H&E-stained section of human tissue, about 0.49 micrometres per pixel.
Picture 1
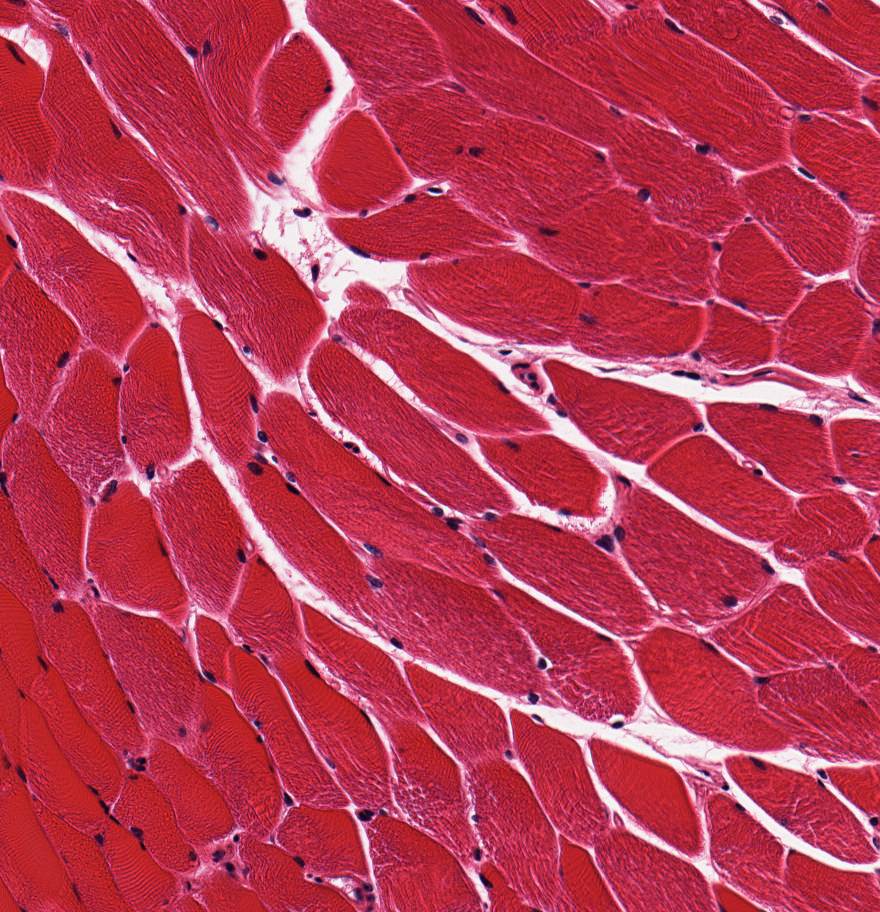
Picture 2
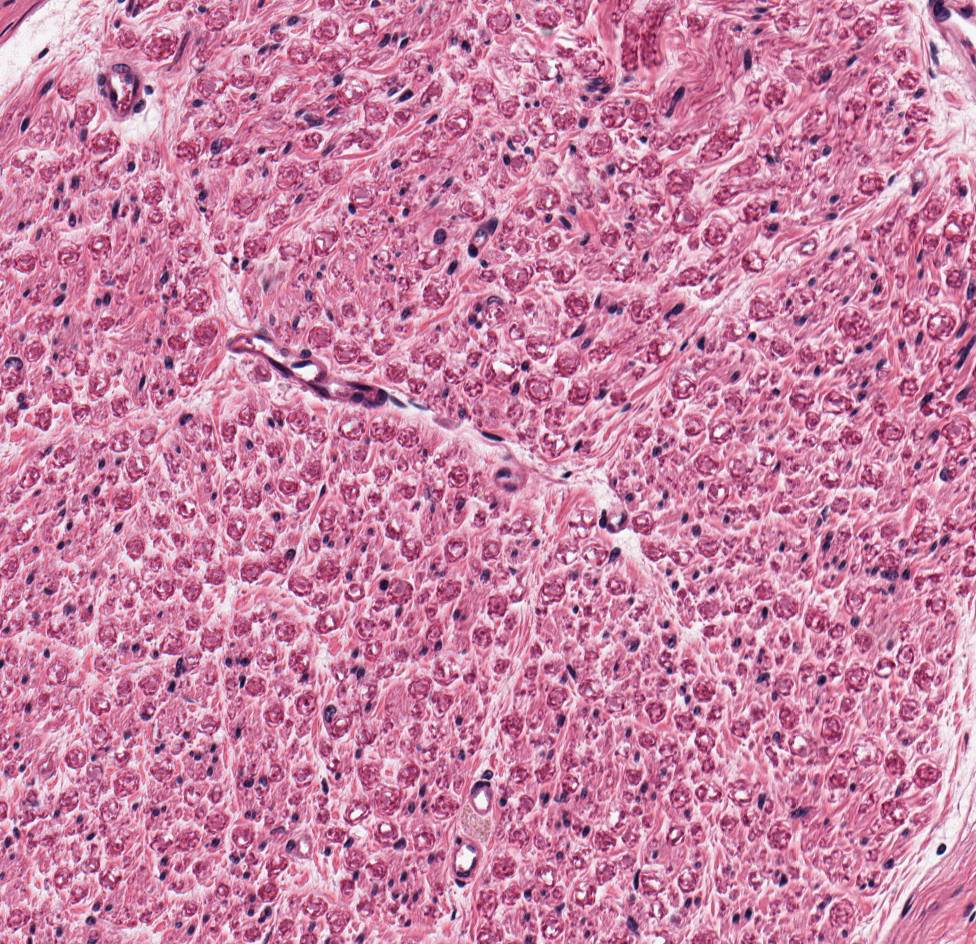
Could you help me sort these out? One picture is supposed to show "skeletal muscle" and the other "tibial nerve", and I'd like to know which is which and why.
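The first image is skeletal muscle and the second is tibial nerve. In the skeletal muscle, fibres have deep red cytoplasm with small dark flattened nuclei at their edges, and a band of pale loose connective tissue crosses diagonally from upper left to lower right between fibre groups. In the tibial nerve, closely packed round nerve fibre profiles in cross-section fill almost the whole field, most with a central pink dot inside a pale ring. Small dark oval or elongated nuclei lie singly between them; a thin-walled vessel with flattened nuclei runs diagonally from the left toward the centre.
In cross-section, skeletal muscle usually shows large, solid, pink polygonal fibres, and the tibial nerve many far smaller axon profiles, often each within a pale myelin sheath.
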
